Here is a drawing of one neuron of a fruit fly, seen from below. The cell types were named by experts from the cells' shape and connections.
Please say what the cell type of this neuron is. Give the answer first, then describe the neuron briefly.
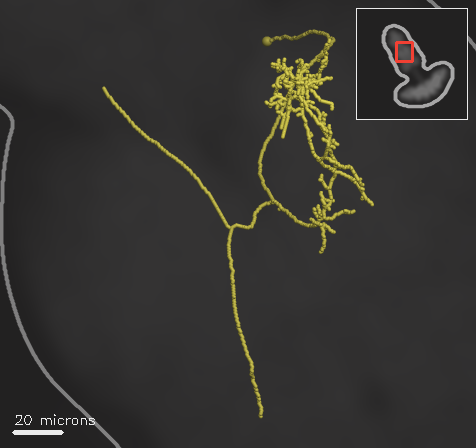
The cell type is IN23B071. Its broad class is nerve-cord intrinsic neuron. It is in the nerve cord and does not reach the brain. The cell body can be seen at the top of the picture. By the scale bar it is about 160 microns tall in this view.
